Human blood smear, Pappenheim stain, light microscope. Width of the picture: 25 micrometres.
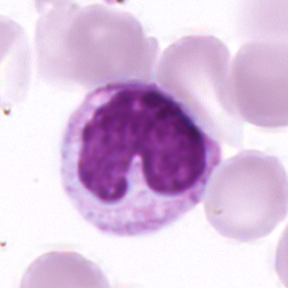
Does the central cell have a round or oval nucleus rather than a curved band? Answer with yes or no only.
No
